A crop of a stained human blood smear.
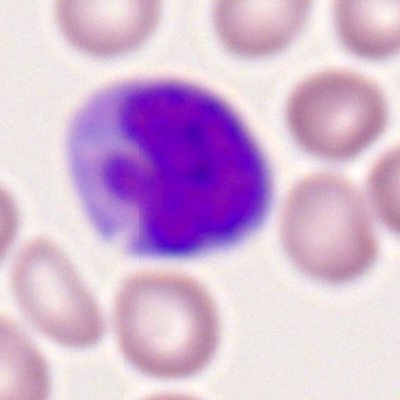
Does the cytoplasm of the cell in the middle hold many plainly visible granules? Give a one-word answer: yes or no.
No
